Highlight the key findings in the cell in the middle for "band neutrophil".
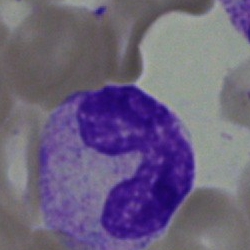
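Nucleus: thick curved band, C-shaped, hollow facing left.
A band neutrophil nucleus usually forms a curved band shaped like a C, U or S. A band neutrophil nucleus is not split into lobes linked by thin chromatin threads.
Position: nucleus along the right side of the cell, most cytoplasm on the left. Chromatin: dense, stains dark purple.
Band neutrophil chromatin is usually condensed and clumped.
Cytoplasm: fine lilac granules scattered through it. The C-shaped band and the dense dark chromatin go with band neutrophil.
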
